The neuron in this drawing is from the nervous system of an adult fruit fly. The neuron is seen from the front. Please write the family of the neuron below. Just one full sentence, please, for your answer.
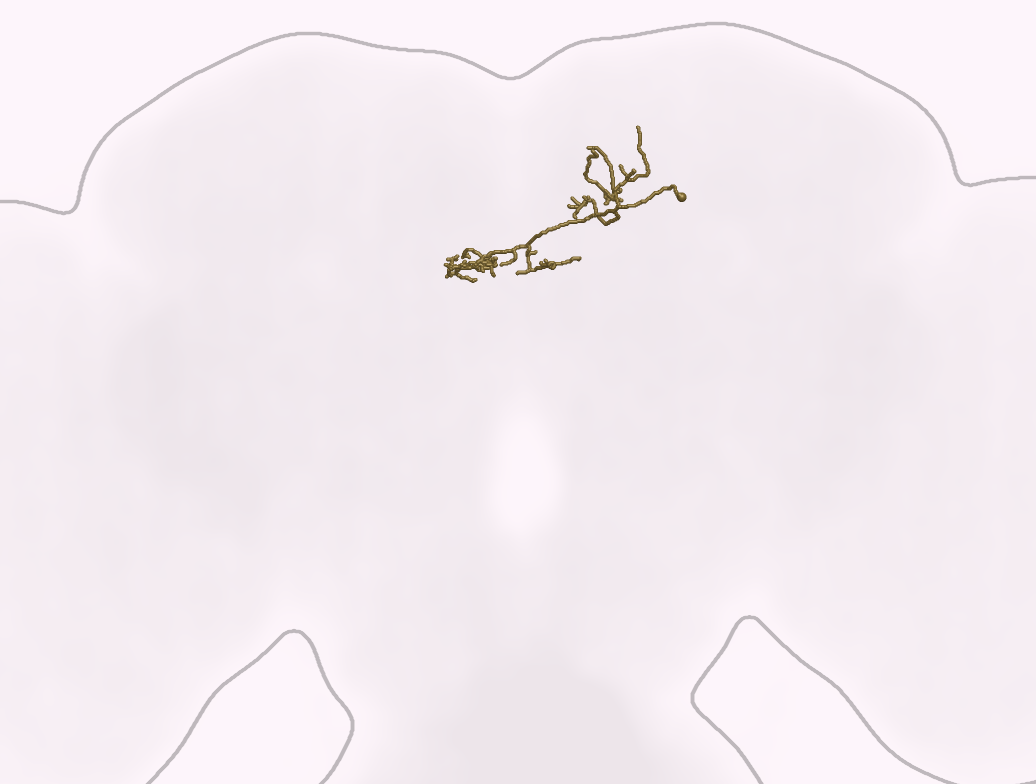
It is class DAN which is the family of the neuron.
